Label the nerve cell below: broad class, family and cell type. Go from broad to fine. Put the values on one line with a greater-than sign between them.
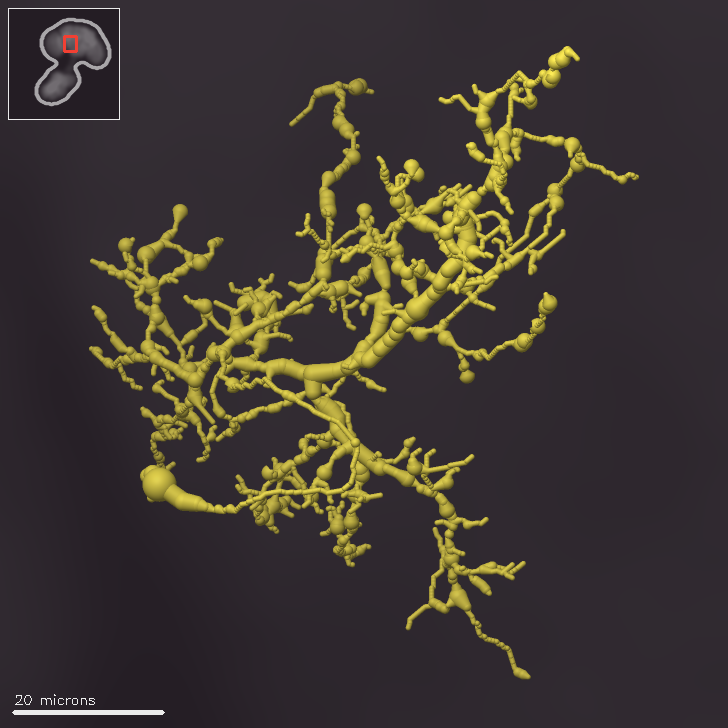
central-brain intrinsic neuron > hemilineage WEDa1 > CB1948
